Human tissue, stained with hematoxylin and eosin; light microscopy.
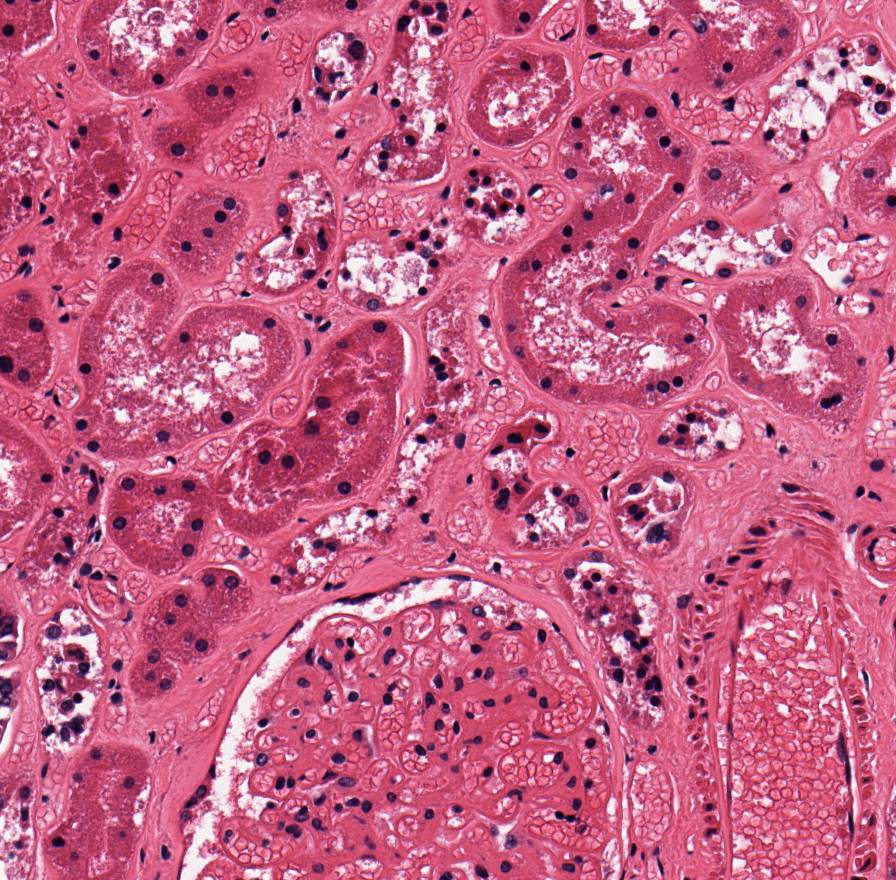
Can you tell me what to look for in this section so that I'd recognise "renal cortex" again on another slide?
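Closely packed tubules in round and curved profiles fill most of the field, with a rounded capillary tuft at bottom centre.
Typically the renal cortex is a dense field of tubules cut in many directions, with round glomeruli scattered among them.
Those crowded profiles and that tuft sit well with it, I think. Most tubules have a single layer of cells with abundant granular pink cytoplasm and round dark nuclei. Red blood cells pack the narrow capillaries between tubules, giving a honeycomb look.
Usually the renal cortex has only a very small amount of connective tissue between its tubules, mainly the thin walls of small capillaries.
Here, the narrow capillaries between tubules agree with that. Bottom right, a vessel walled by elongated spindle-shaped nuclei has a lumen filled with red blood cells.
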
